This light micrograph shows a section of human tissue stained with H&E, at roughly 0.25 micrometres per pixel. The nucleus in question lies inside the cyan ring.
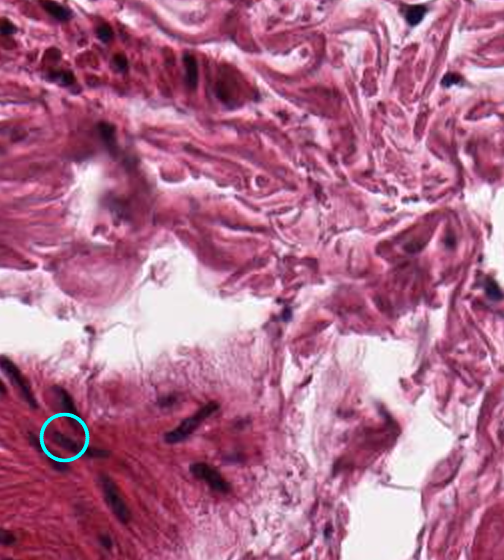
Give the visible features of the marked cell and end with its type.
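The nucleus is dark purple and about the same size and darkness as the elongated nuclei beside it. The cytoplasm is deep red and streaky, running in fine parallel fibres, with no clear boundary against neighbouring cells. It lies inside a dense red bundle in which the neighbouring elongated nuclei run parallel to it in the same direction. The marked cell is a smooth muscle cell.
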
